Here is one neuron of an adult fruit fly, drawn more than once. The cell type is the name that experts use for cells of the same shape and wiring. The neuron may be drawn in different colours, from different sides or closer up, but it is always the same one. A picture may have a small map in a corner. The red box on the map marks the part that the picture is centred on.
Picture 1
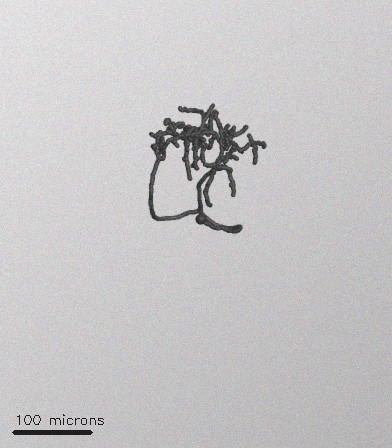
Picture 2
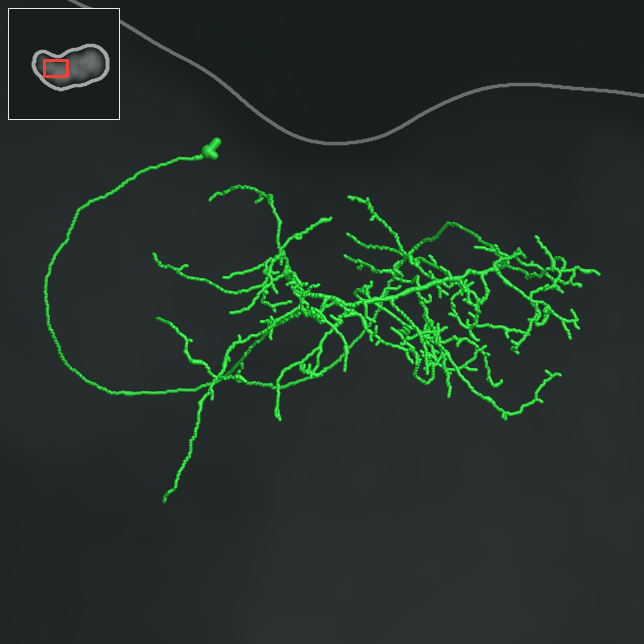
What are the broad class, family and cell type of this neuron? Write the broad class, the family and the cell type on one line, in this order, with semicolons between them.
nerve-cord intrinsic neuron; hemilineage 19B; IN19B067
